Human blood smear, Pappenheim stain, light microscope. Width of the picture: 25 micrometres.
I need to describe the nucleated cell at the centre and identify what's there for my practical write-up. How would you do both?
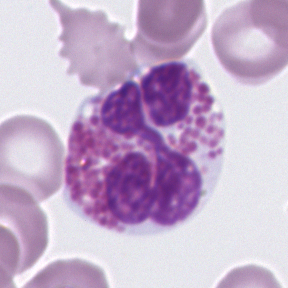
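First, the outline: round to slightly oval, with a smooth edge. Next, the nucleus: its two lower lobes are larger than the two upper lobes and overlap each other. Then the cytoplasm: it is filled with coarse, round, reddish-purple granules, and where it shows between them it is pale and almost colourless. This is an eosinophil.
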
